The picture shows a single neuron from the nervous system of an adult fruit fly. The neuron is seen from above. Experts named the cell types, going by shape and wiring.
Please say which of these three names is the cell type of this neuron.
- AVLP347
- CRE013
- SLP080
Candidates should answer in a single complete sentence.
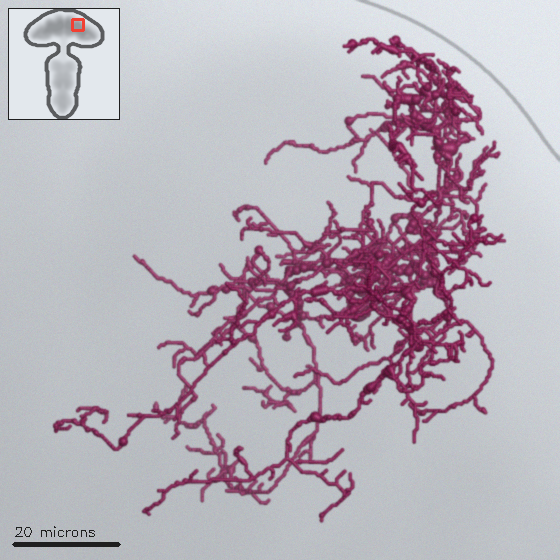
It is as AVLP347 that this neuron is typed.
